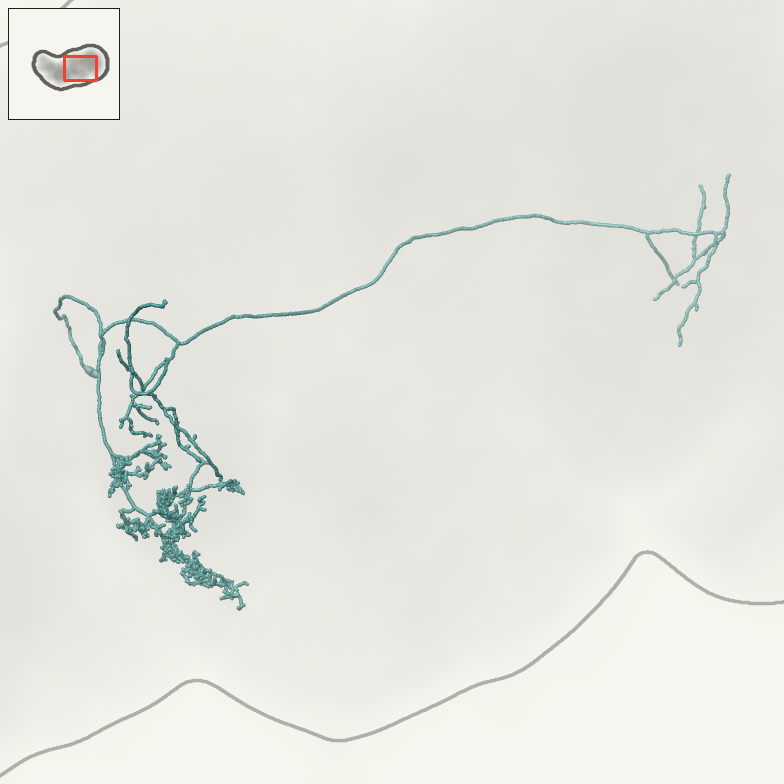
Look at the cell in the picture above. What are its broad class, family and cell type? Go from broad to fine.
central-brain intrinsic neuron; hemilineage VLPl&p2_posterior; CB3305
